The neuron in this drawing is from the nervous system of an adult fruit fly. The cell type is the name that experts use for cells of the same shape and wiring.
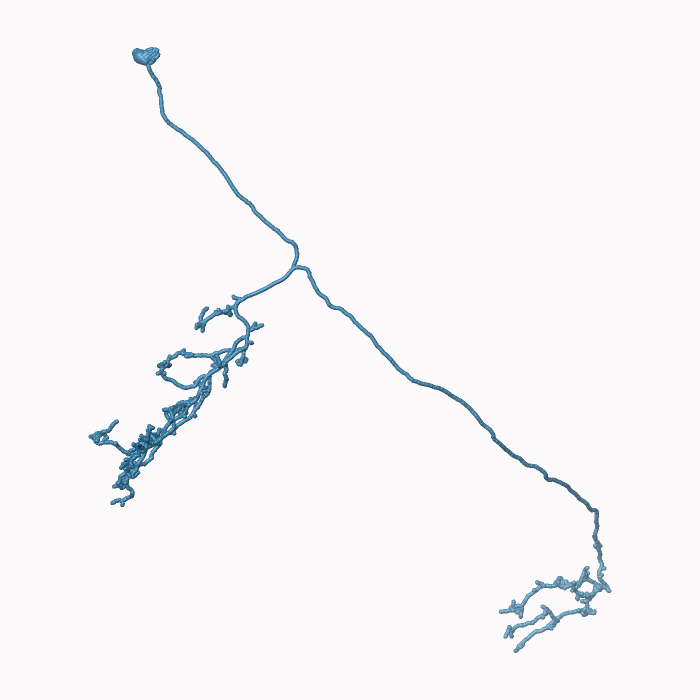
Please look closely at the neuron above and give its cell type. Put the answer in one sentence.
The cell type is Tm33.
